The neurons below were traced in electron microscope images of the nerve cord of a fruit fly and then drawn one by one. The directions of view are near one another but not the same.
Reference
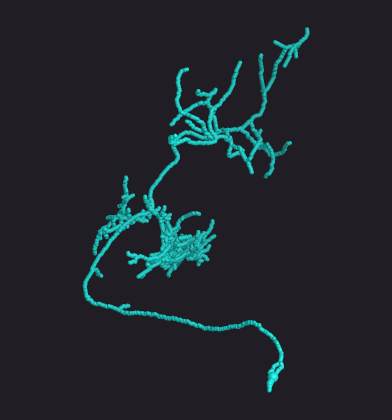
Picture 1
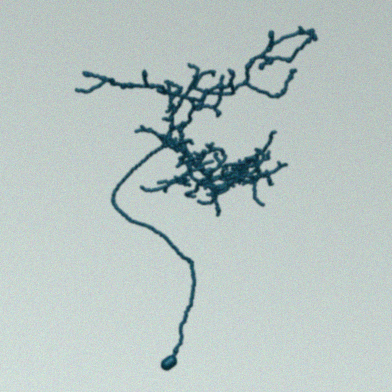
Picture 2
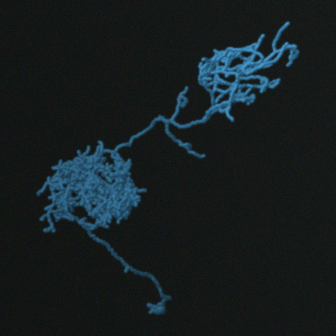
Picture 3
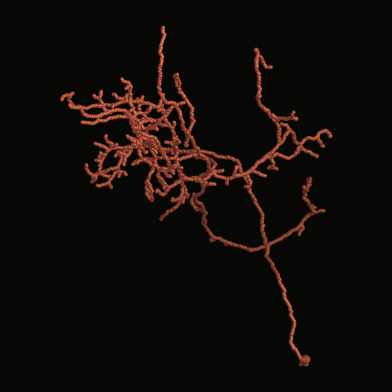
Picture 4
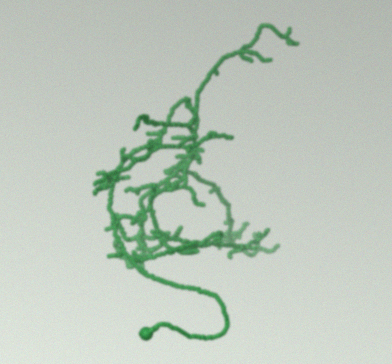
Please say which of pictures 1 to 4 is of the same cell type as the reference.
Picture 1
